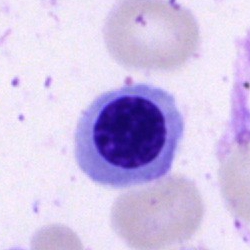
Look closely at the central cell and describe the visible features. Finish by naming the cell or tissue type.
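The chromatin stains dark purple and is coarsely clumped. Cytoplasm forms a complete rim around the nucleus. That cytoplasm contains neither visible granules nor vacuoles. The cell is an erythroblast.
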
